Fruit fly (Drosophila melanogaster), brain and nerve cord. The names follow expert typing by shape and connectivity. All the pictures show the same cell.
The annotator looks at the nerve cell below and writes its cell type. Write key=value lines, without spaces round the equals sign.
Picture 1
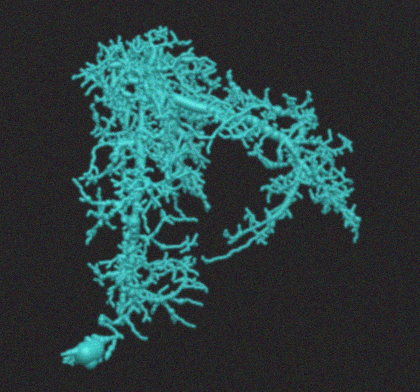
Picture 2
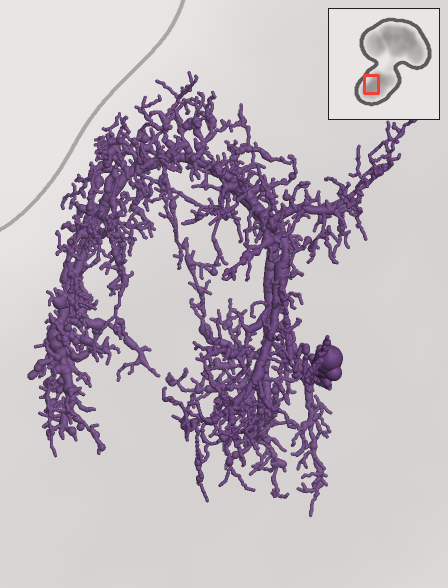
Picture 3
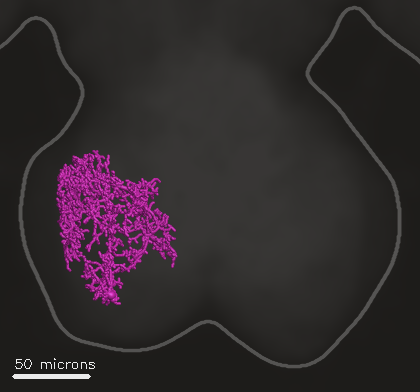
cell_type=IN08A006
